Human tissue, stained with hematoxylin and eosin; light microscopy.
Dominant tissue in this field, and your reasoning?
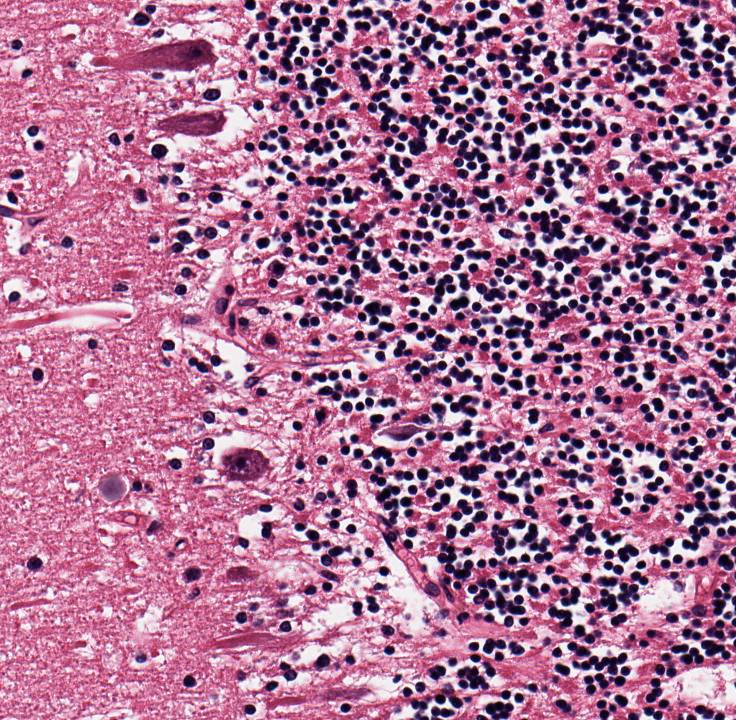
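The granular layer of the cerebellum is the main subject, forming the crowded zone on the right. Its defining feature is dense packing of small, round, dark-staining nuclei with very little cytoplasm around them.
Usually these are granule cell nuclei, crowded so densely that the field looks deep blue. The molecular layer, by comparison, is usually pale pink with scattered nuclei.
To the left of a roughly vertical border, left of centre, lies finely fibrillary pink neuropil with only scattered small nuclei. A few large neurons with abundant cytoplasm lie along that border.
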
